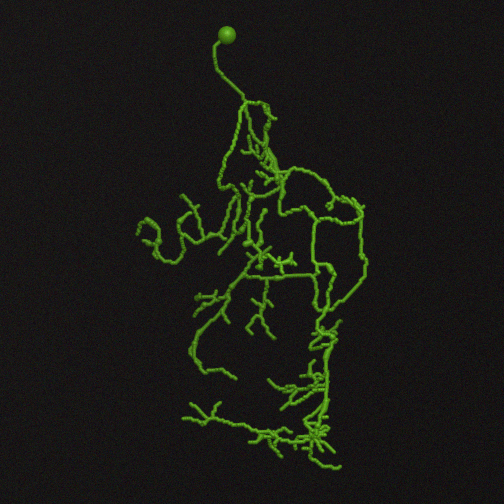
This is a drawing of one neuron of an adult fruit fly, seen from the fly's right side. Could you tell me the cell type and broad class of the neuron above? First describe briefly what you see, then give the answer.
The cell body can be seen at the top of the picture. Dozens of branch ends can be seen. It is of cell type INXXX436. It is a nerve-cord intrinsic neuron.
